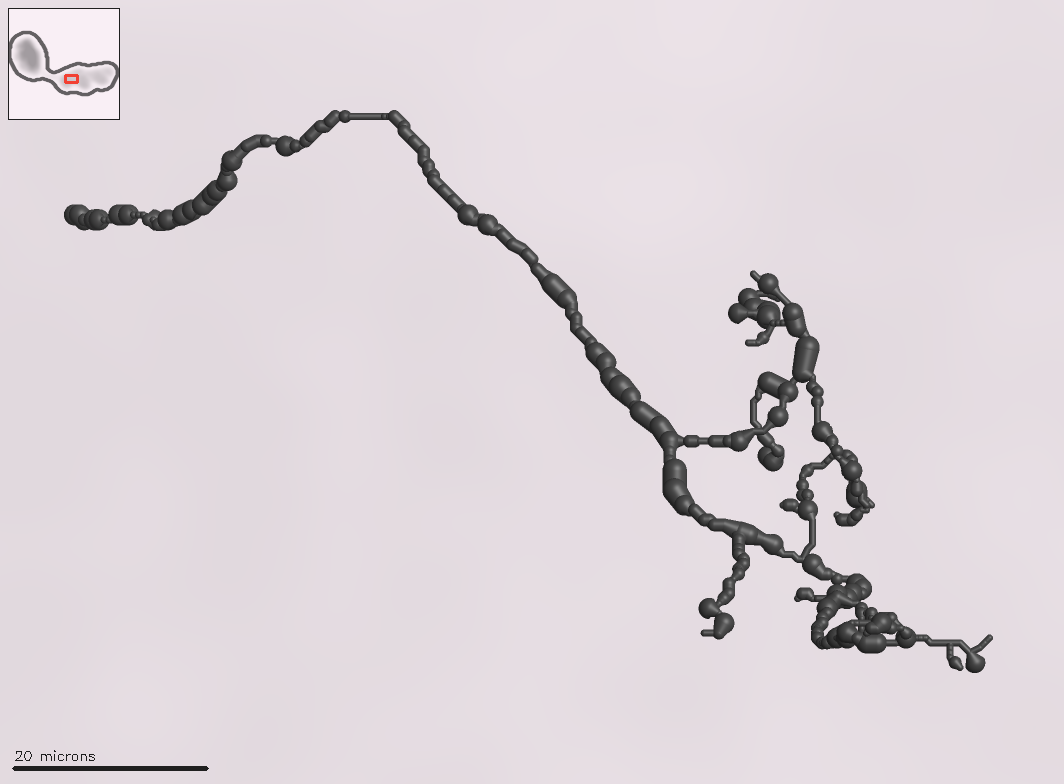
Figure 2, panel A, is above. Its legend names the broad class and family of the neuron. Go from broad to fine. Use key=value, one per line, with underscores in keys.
broad_class=sensory neuron entering the nerve cord
family=class mechanosensory tactile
